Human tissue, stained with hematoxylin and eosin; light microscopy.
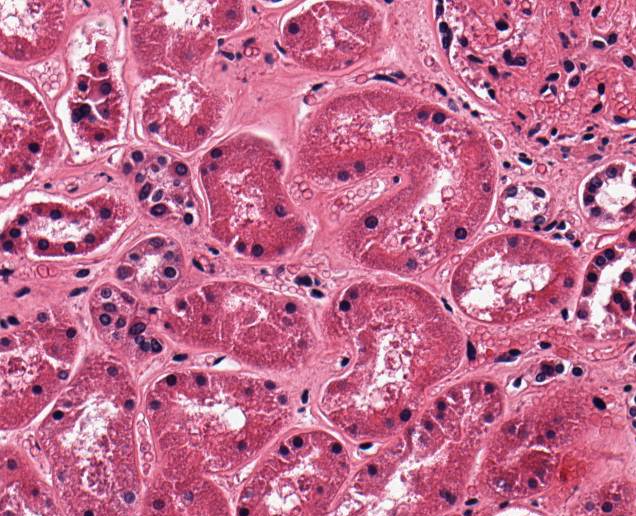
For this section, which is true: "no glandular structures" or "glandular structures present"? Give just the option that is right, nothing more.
Glandular structures present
